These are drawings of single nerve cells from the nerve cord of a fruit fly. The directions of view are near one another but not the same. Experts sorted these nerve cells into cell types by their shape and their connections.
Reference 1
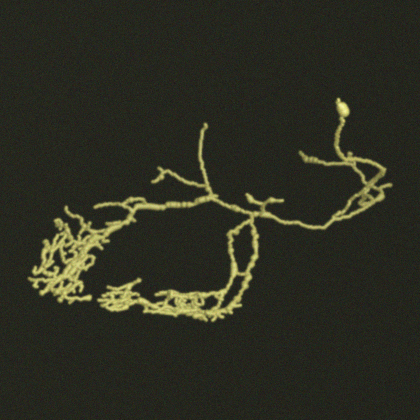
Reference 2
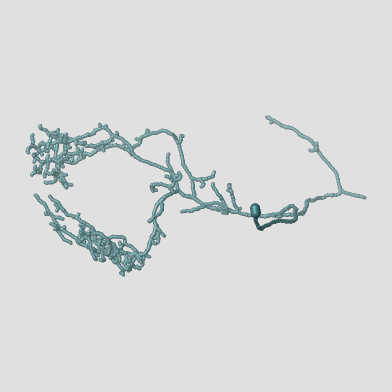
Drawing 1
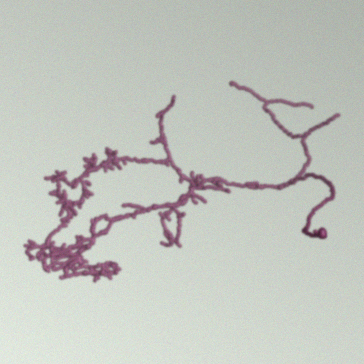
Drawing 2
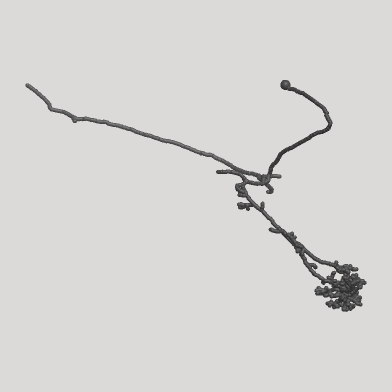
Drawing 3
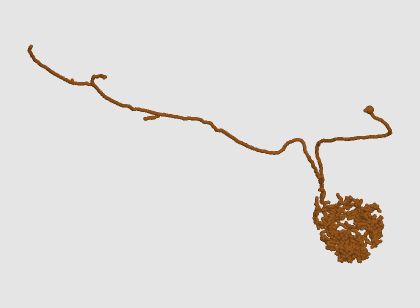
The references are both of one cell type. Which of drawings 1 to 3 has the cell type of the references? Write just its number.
1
